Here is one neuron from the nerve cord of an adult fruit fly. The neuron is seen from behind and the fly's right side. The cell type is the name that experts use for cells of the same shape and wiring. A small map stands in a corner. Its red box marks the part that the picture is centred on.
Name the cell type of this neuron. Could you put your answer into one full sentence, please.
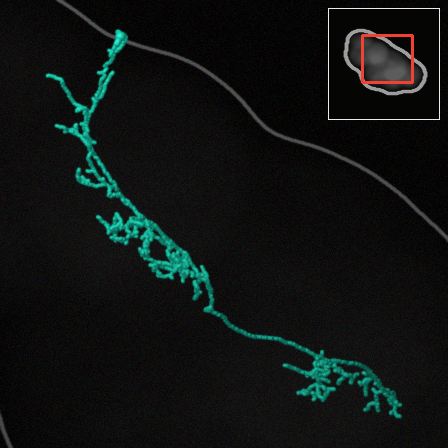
This particular neuron has the cell type IN09A032.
